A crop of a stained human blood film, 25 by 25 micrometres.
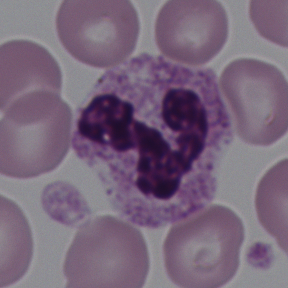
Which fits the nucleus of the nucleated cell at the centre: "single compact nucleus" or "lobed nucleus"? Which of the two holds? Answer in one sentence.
This cell has a nucleus made up of distinct lobes.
